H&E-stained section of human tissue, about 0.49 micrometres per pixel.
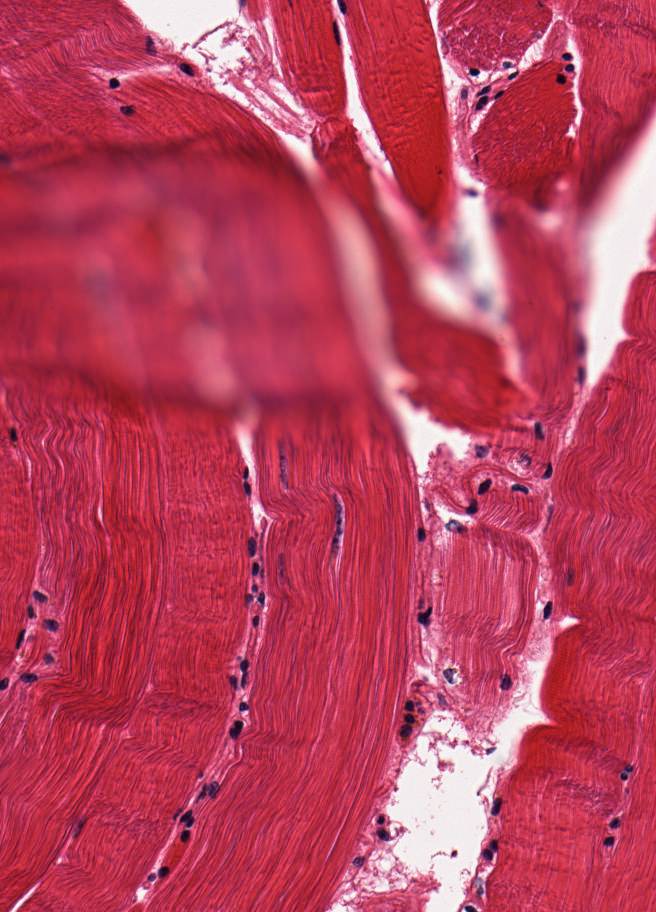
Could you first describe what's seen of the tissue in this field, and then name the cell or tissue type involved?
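You'll notice the fibre nuclei are small, dark and elongated, sitting at the edges of the fibres rather than in their centres. Over at the upper right, shorter fibre segments are cut at varying oblique angles. There's a broad, blurred band of folded tissue out of focus across the upper left, and no fat cells in the field. That's skeletal muscle.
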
